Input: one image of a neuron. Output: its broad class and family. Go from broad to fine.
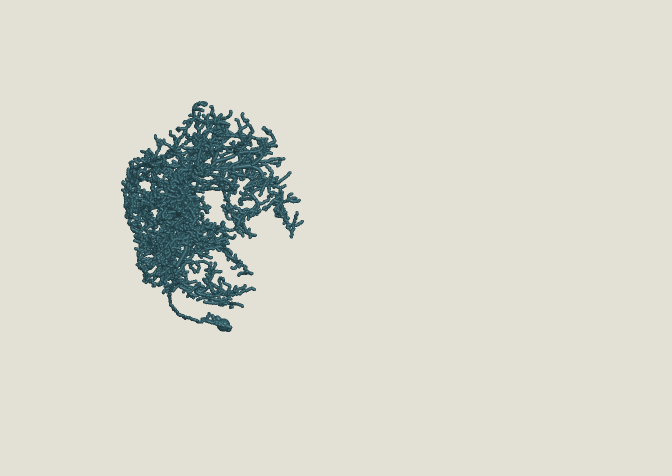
nerve-cord intrinsic neuron; hemilineage 08A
